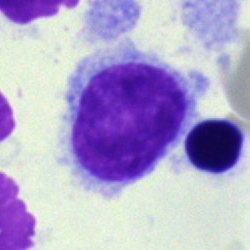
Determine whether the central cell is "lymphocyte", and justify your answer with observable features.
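Feature by feature: the outline is roughly round, and the chromatin is finely mottled without coarse dark clumps.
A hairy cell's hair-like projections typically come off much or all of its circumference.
Here the edge of the cytoplasm is frayed into fine, short, irregular projections, so that goes with hairy cell.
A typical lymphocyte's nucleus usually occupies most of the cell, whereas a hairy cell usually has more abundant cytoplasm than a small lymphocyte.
This nucleus fills most of the cell with only a narrow rim of cytoplasm, which leans toward lymphocyte.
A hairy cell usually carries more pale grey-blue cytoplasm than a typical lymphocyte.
The cytoplasm is pale greyish blue, the shade that goes with hairy cell.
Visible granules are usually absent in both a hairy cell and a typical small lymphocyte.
None are visible here, which fits either. On balance, the projections and the greyish-blue cytoplasm decide it: this is a hairy cell, not a lymphocyte.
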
